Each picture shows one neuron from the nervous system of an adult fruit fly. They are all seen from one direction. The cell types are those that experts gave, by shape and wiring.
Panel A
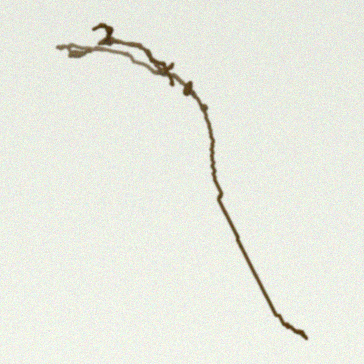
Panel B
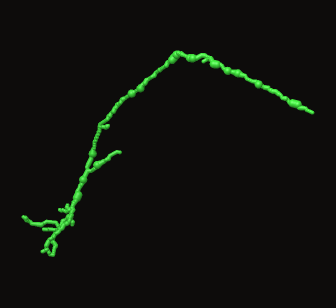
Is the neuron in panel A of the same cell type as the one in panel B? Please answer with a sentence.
They are of different cell types.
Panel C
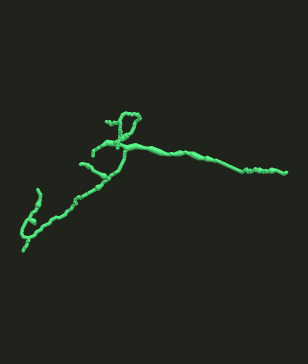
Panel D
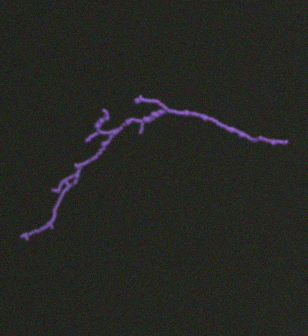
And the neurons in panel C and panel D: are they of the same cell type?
They are of the same cell type.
